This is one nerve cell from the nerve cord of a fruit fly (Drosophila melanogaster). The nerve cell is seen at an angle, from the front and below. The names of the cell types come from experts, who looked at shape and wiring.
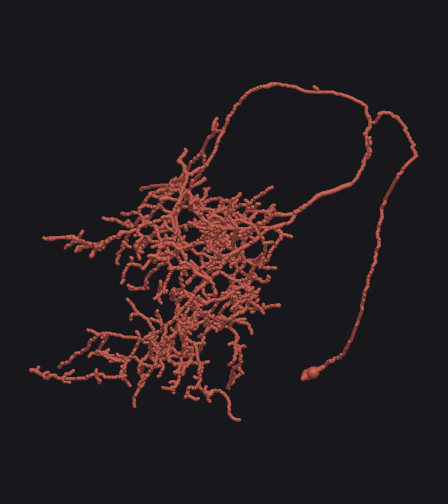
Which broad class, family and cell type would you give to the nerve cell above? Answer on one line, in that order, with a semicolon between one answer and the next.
nerve-cord intrinsic neuron; hemilineage 02A; IN02A014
